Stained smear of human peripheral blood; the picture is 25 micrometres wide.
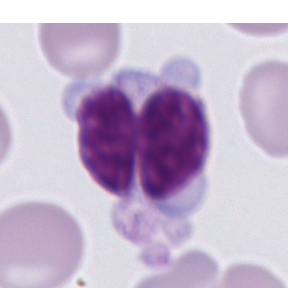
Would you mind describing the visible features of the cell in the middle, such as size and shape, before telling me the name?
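Chromatin dense, dark purple, with small paler patches. Nucleus about 11 micrometres across. Cytoplasm scant relative to nuclear size. Several rounded pale blebs bulge from the surface around the nucleus. Fine purple granules in the pale cytoplasm below the nucleus. Identification: large granular lymphocyte.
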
